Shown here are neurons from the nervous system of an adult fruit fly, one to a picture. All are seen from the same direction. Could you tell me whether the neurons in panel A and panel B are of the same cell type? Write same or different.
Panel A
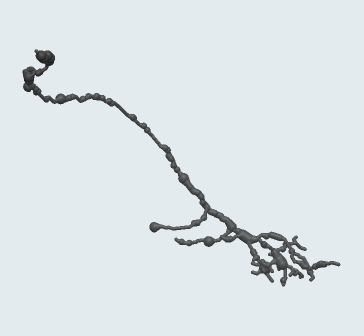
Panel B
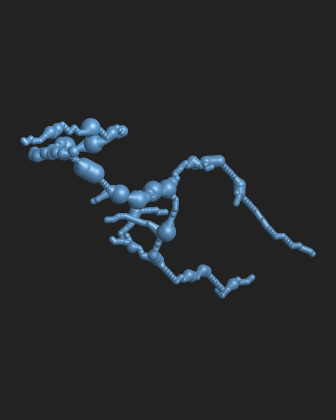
different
